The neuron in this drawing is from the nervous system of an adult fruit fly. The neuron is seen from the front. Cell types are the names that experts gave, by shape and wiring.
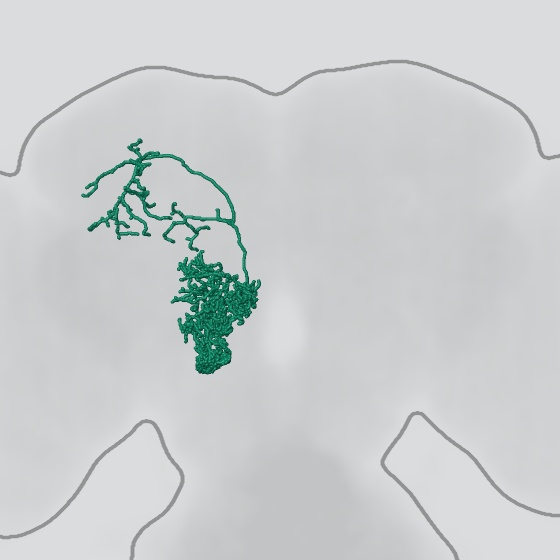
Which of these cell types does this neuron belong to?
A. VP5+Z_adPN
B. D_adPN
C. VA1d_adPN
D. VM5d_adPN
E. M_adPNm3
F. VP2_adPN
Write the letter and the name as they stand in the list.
E. M_adPNm3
